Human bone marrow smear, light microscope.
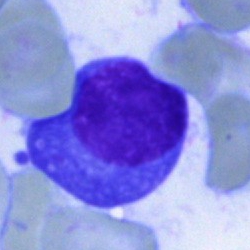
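Plasma cell in a stained bone marrow smear. The nucleus lies off-centre, pushed toward the upper right, and the plentiful cytoplasm stains a deep blue. A few small pale round spots sit in the cytoplasm on the left side, and no purple or red granules are present.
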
